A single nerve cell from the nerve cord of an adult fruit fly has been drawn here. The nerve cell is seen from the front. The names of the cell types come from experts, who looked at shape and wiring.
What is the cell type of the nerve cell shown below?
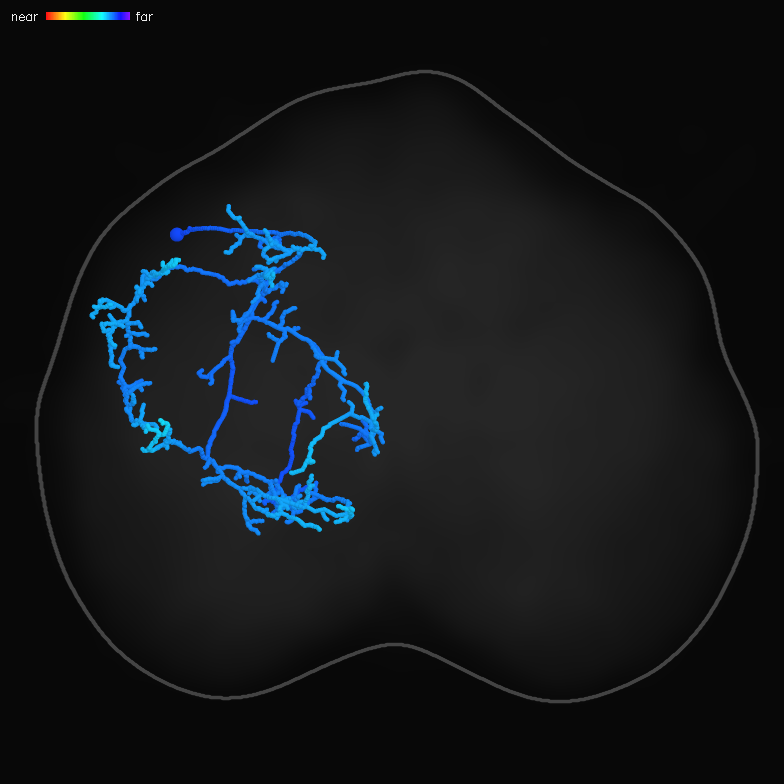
IN03A070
